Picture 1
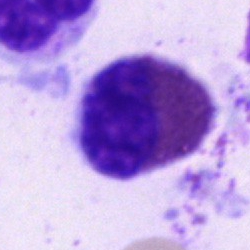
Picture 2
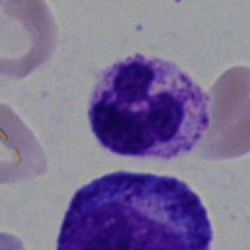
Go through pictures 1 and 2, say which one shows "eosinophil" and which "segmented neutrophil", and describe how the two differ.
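Picture 1 shows an eosinophil; picture 2 shows a segmented neutrophil. Both cells are roughly round, the first with a smooth edge, and in each the chromatin is dark and coarsely clumped. In picture 1 the nucleus lies off-centre toward the left side, and the cytoplasm on the right side is a dusky reddish-purple. In picture 2 the nuclear chromatin is dense and dark purple with no visible nucleolus, and the cytoplasm is pale pinkish-lilac.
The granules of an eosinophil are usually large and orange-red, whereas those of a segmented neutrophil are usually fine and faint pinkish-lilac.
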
